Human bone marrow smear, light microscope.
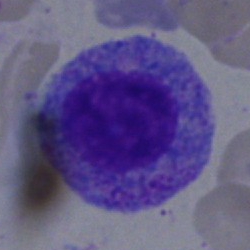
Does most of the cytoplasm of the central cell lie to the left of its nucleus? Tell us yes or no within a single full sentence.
No, the nucleus of this cell is positioned toward the left side.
